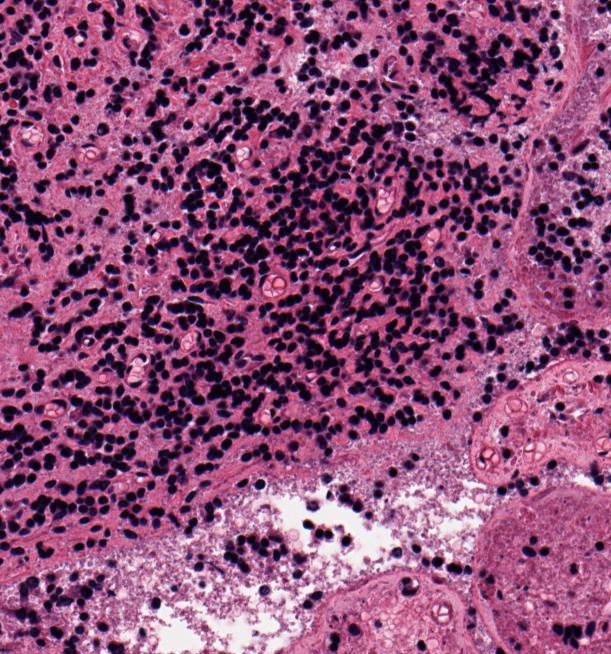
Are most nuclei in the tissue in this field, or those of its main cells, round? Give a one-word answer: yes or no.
Yes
